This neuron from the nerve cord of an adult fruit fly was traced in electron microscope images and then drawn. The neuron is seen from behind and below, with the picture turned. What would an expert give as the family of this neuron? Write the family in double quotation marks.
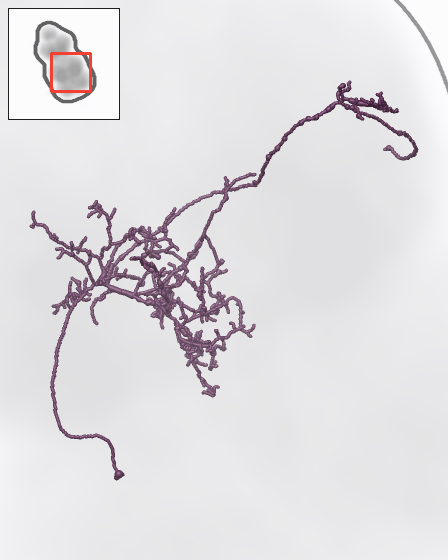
"hemilineage 07B"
